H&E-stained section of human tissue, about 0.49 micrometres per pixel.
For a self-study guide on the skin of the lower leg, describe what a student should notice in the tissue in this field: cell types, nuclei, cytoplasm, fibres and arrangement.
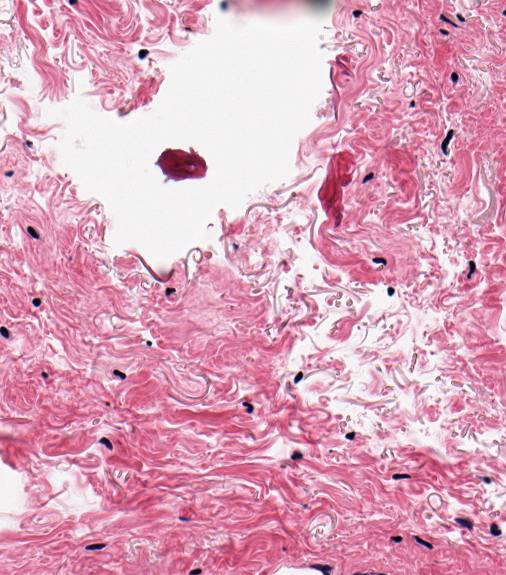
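Pink-staining fibrous connective tissue fills the entire field, and no epithelium is present. Its collagen fibres are wavy, arranged in irregular, interlacing bundles. Nuclei are small, dark and elongated, resembling those of fibroblasts. They are sparse, lying singly among the fibres.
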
